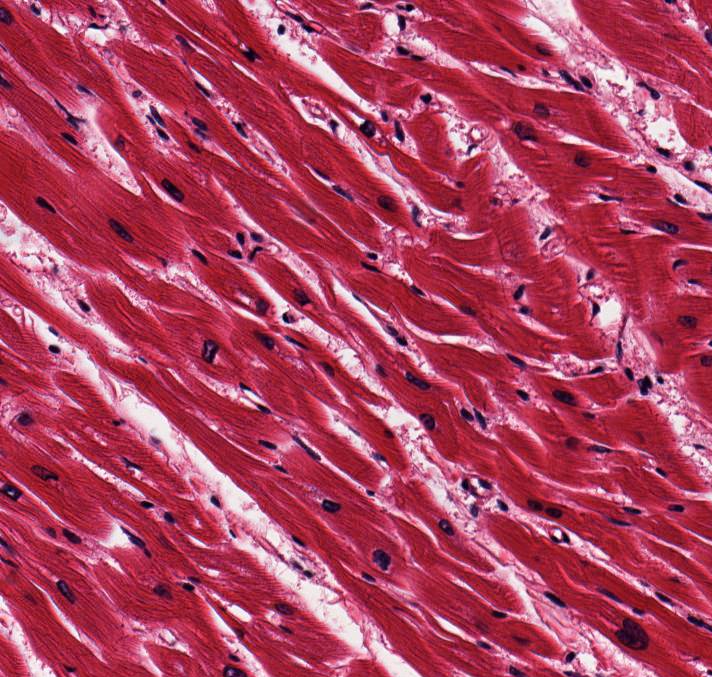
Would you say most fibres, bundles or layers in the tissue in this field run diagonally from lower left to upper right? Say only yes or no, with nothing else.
No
